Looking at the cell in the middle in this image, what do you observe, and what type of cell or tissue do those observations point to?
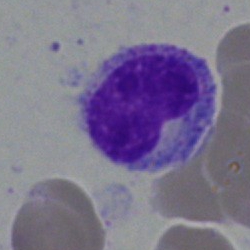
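The cell outline is roughly round. Its nucleus fills most of the cell and is indented on the lower right side. Within that indentation the cytoplasm is paler than elsewhere. The cell is a metamyelocyte.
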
